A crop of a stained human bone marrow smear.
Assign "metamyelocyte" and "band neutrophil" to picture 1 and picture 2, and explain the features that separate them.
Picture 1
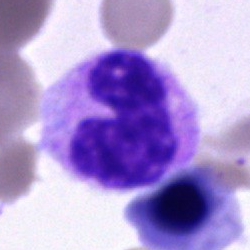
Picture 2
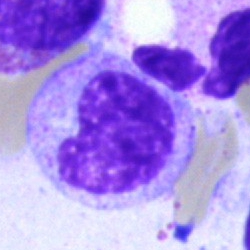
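The band neutrophil is in picture 1 and the metamyelocyte in picture 2. In picture 1 the nucleus is deeply indented into a folded, horseshoe-like shape that opens toward the left, where the pale lilac cytoplasm is widest. In picture 2 the nucleus has a notch on its left side, giving it a kidney shape.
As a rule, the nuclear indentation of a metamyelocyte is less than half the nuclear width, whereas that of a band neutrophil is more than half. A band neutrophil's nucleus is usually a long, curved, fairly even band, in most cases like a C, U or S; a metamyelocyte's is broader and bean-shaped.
Picture 1 has dark purple, clumped chromatin with paler gaps between the clumps.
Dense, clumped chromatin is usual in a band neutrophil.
Neither cell shows vacuoles.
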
